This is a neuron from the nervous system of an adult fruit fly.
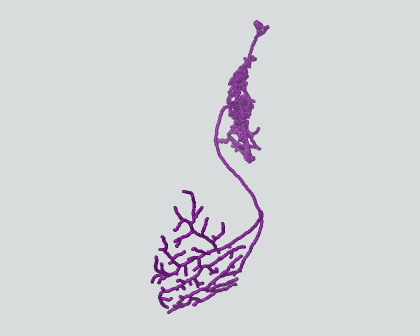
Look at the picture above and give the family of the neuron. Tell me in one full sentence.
The family classification of the neuron is hemilineage DM1_posterior.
